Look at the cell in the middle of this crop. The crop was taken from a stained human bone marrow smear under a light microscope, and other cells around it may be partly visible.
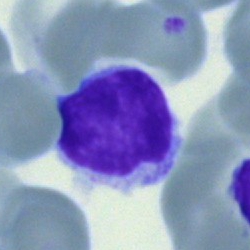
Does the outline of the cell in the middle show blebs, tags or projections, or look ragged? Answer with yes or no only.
Yes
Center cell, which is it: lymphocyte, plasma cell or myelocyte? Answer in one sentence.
In this smear crop, the middle cell is a lymphocyte.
